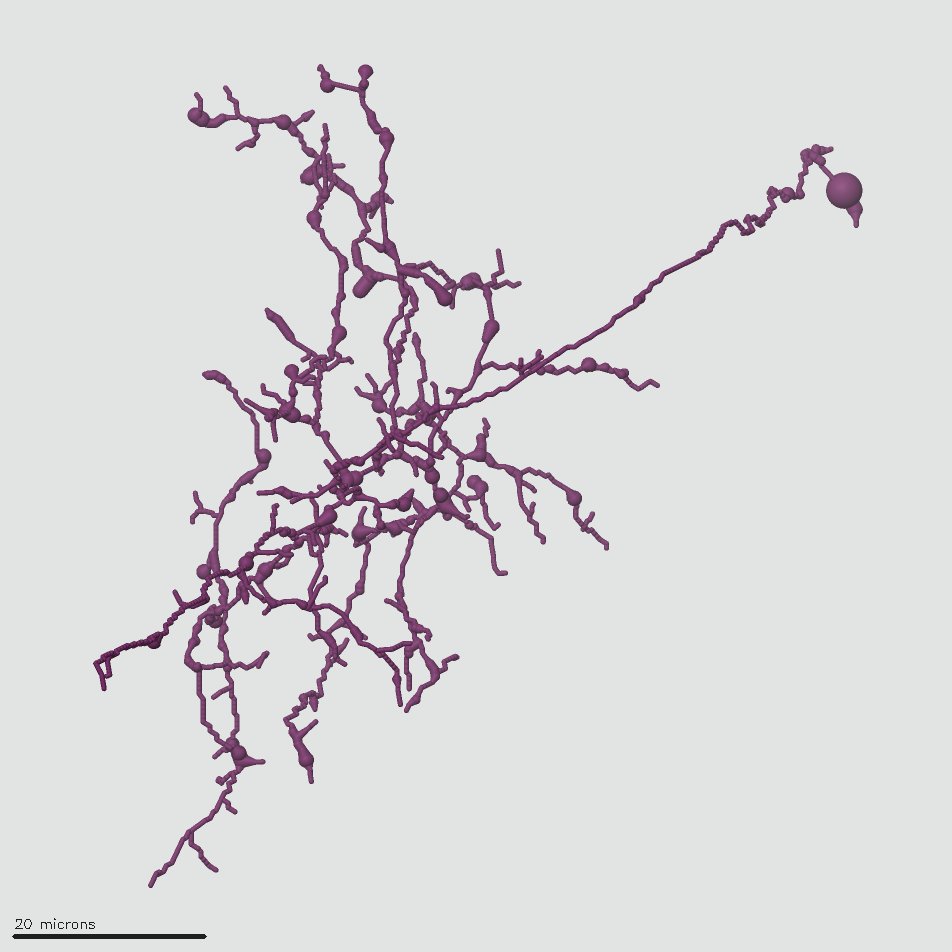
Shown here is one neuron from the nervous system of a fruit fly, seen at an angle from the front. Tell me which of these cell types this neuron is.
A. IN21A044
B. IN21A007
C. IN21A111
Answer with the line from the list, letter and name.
C. IN21A111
